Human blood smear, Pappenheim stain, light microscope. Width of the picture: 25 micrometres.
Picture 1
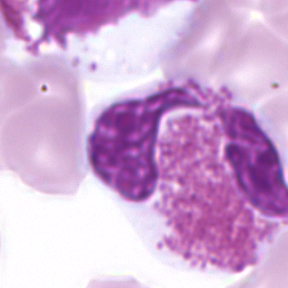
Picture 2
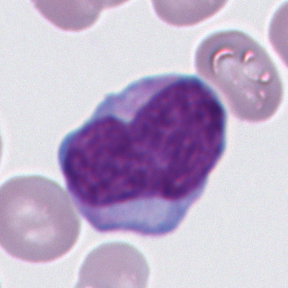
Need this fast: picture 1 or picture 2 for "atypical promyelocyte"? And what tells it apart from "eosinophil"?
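Of the two, picture 1 is the eosinophil and picture 2 is the atypical promyelocyte. Nucleus first: in picture 1 it has two lobes, one on the left of the cell and one on the right, both with dark purple chromatin and neither with a visible nucleolus.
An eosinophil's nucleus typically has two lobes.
In picture 2 a notch cuts into the upper edge of the nucleus, giving it a partly two-lobed look, and its chromatin is deep purple and mottled in patches, with no nucleoli standing out.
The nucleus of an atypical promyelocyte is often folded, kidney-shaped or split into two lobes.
Granules second: in picture 1 the cytoplasm between and below the lobes is densely packed with round, pinkish granules of fairly even size.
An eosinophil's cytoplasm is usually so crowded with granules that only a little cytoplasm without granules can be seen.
Picture 2 shows no visible granules, and its cytoplasm is a deeper blue along the cell's outer edge than near the nucleus.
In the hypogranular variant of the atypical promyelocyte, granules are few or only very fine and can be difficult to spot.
Shape and size third: the cell in picture 2 has an irregular, somewhat angular outline rather than a smoothly round one, measures about 16 by 13 micrometres, and has a nucleus of about 15 by 10 micrometres filling about 70% of its area.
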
